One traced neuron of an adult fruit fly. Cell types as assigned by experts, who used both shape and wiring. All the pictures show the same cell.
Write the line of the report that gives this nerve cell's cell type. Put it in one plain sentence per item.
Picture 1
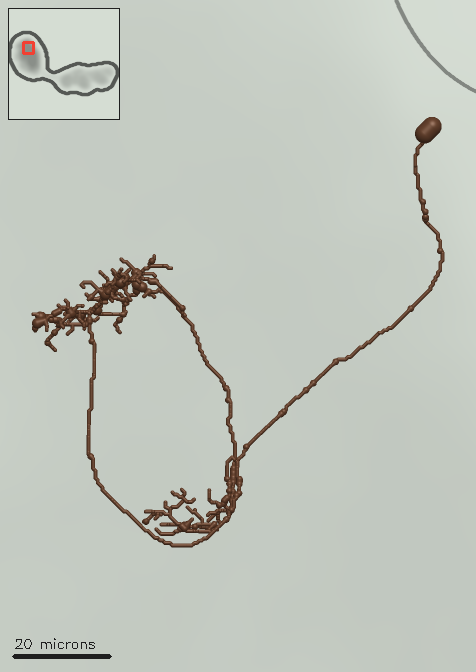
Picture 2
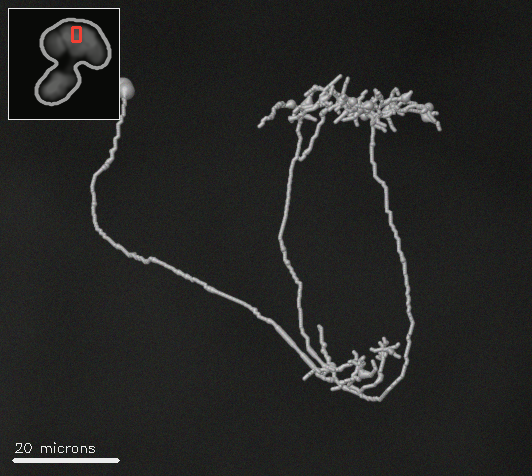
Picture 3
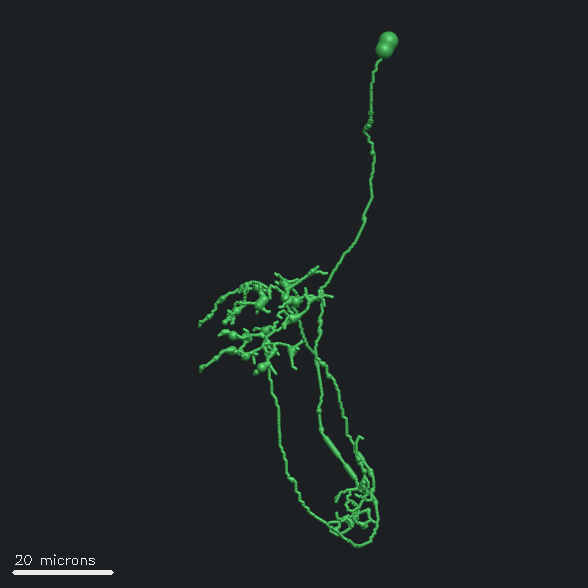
The cell type is vDeltaC.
